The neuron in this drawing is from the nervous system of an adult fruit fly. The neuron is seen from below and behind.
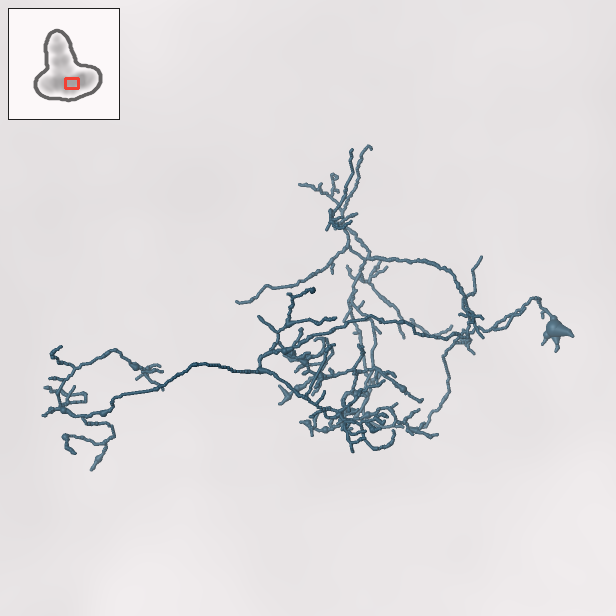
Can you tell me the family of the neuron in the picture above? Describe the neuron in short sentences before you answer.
Dozens of branch ends can be seen. In this view it is wider than it is tall. It is a central-brain intrinsic neuron. The name of its family is class DAN.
